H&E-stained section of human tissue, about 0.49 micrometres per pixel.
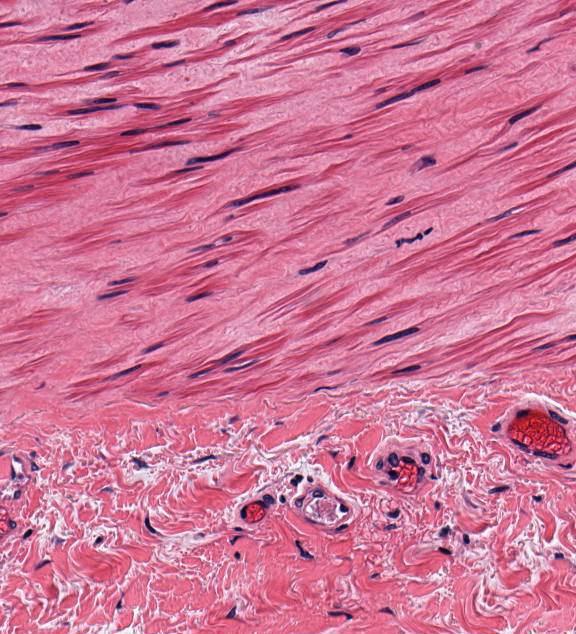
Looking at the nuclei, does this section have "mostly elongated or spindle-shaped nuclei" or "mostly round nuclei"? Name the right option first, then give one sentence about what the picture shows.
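Mostly elongated or spindle-shaped nuclei. Elongated, dark-staining nuclei lie scattered along the fibres of the upper band, aligned with them.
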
